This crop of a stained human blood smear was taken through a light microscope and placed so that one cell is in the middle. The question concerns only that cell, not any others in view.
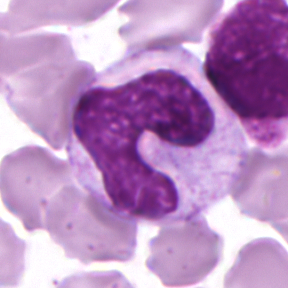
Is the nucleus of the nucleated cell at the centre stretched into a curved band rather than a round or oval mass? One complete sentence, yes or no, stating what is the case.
Yes, in this cell the nucleus is a bent band with no separate lobes.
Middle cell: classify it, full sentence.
Among the cells in view, the one in the middle is a band neutrophil.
